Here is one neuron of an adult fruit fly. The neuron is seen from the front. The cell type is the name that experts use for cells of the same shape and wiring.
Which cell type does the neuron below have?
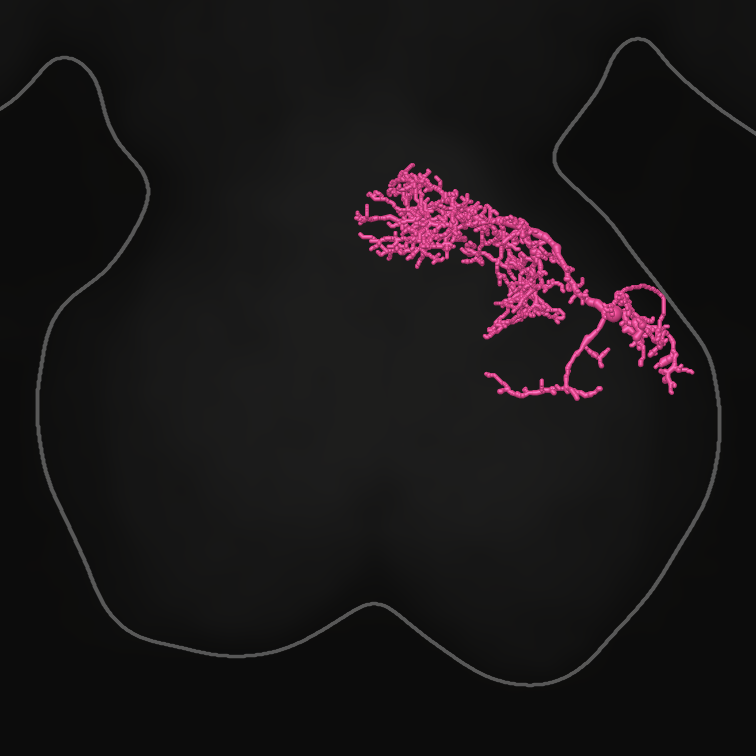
IN19A142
